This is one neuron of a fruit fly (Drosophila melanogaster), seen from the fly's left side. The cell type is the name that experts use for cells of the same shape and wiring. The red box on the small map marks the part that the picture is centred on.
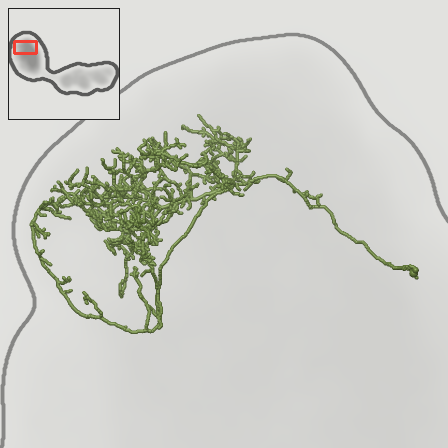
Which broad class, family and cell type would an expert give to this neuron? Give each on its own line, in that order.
central-brain intrinsic neuron
hemilineage DM4_dorsal
CRE077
